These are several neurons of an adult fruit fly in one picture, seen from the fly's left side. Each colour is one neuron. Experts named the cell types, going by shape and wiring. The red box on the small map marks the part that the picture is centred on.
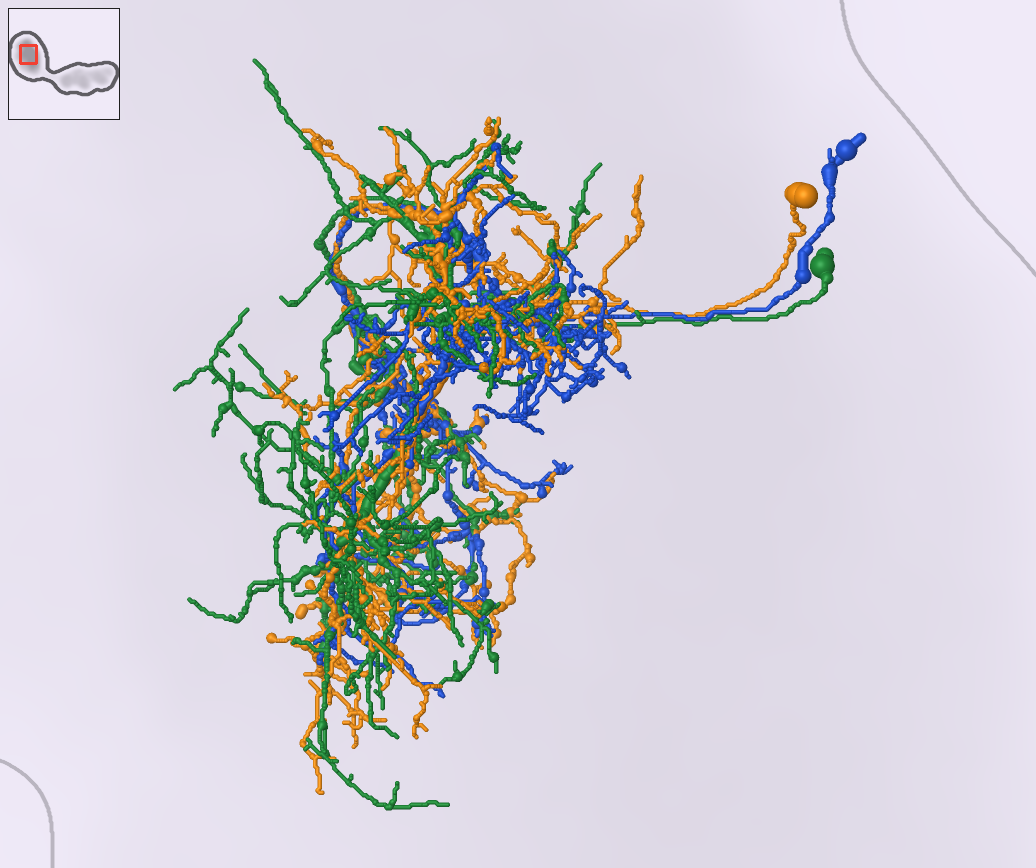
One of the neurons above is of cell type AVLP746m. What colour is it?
green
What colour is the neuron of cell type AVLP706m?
orange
